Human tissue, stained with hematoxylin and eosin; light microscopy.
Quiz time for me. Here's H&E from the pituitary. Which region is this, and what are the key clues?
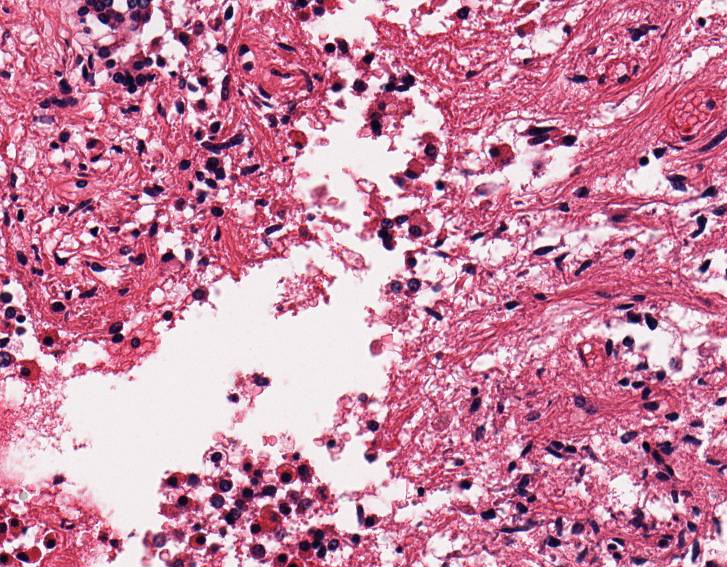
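This looks to me like the neurohypophysis. I'd rest that mainly on the background, loose and finely fibrillary, with many small clear vacuoles between the strands.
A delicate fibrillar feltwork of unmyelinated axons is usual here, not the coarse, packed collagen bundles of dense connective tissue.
The scattered nuclei are small and dark, some round, some elongated, and I see no epithelium or glands anywhere. An irregular empty space runs from the top centre down towards the lower left.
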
